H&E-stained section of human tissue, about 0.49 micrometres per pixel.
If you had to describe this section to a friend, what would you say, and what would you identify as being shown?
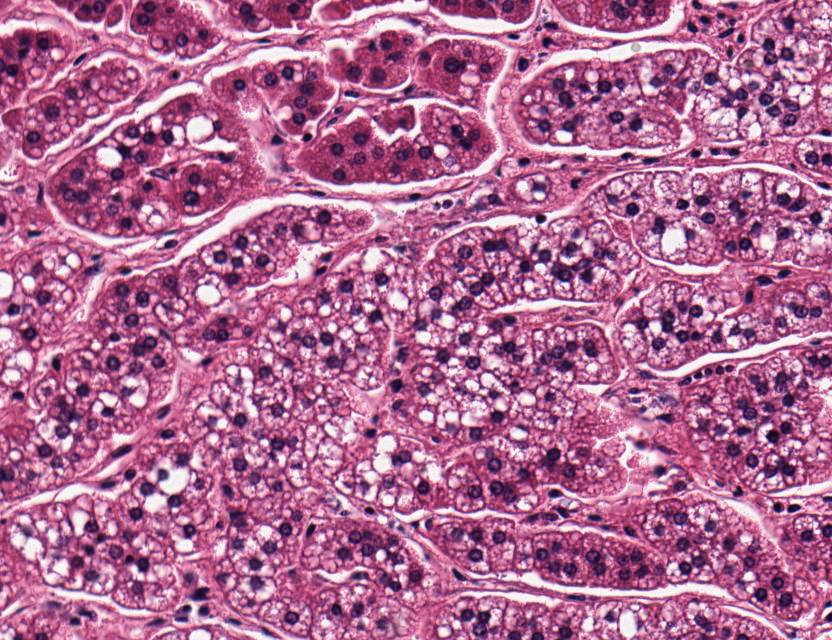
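Cells sit in solid elongated nests and cords, running mostly obliquely, between thin partitions. Centre and lower down, the cytoplasm is pale and foamy with many small clear vacuoles; higher up it's compact and deeper pink with fewer. Nuclei: small, round, dark, fairly uniform, central. That's adrenal gland.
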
